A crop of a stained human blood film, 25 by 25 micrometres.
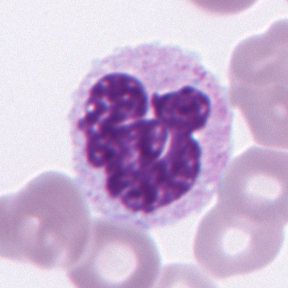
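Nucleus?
Several crowded lobes, about 12 micrometres across.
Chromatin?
Dark purple, coarsely clumped.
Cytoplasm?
Moderate pale pinkish-lilac rim holding fine, faint pinkish-violet granules.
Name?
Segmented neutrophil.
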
